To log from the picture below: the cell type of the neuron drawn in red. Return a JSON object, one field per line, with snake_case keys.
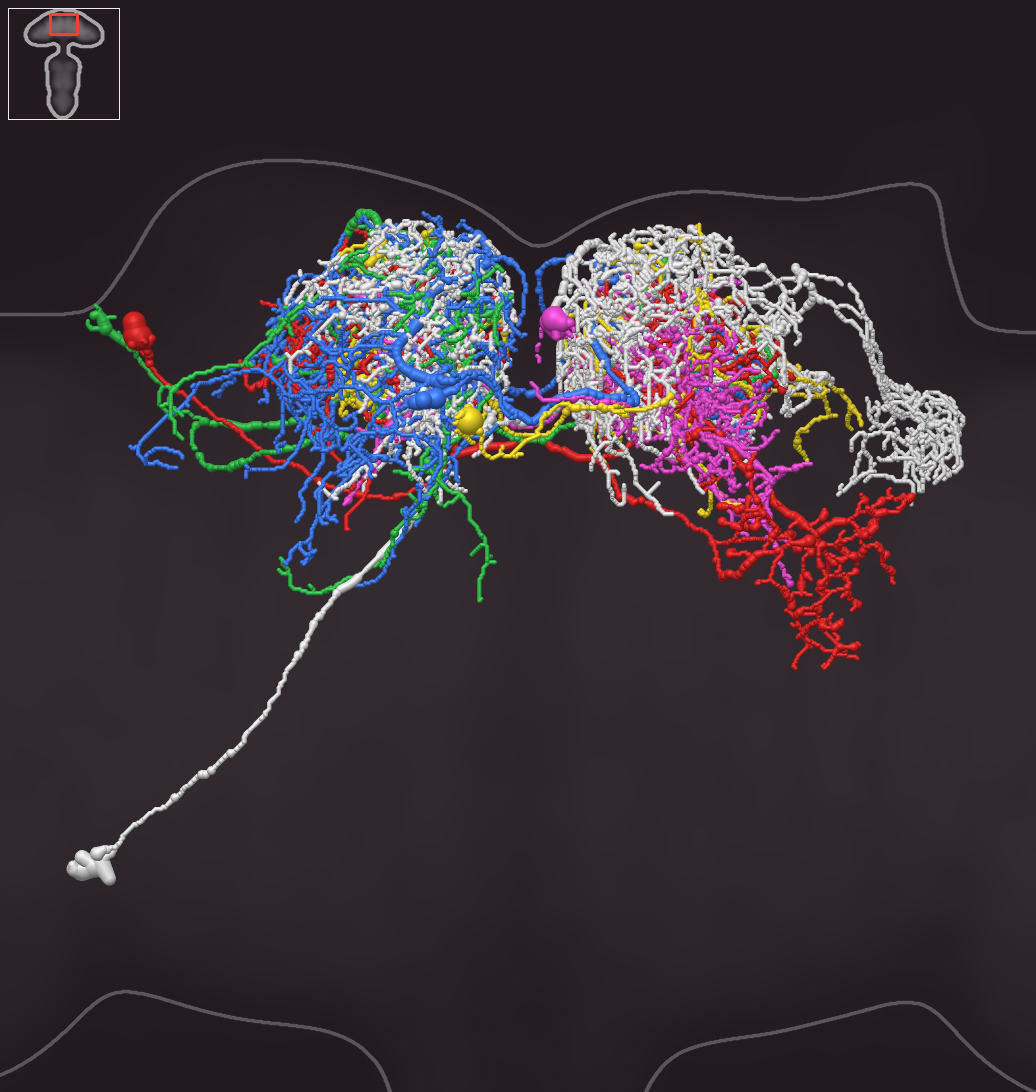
{
 "cell_type": "CRE050"
}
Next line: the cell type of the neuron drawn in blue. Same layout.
{
 "cell_type": "CRE107"
}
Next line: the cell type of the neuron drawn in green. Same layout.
{
 "cell_type": "CRE049"
}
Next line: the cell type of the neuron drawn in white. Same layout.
{
 "cell_type": "PPL102"
}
